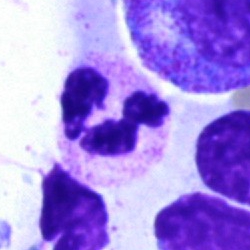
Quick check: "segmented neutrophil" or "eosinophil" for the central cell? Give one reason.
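This is a segmented neutrophil, not an eosinophil. Its cytoplasm holds fine, evenly scattered pinkish-lilac granules.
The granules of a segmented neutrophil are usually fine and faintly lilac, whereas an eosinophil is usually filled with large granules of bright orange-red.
The nucleus is divided into several separate lobes, with dense, dark purple chromatin throughout.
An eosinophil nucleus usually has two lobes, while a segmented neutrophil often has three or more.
The cell outline is roughly round.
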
